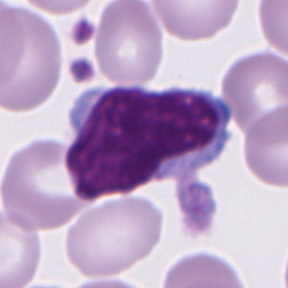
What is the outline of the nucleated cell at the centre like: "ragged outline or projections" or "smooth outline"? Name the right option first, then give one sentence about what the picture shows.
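Ragged outline or projections. The cell outline is irregular, with a ragged edge on the right side.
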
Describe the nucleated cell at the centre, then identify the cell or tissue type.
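First, the nucleus: dark purple chromatin, densely stained throughout. I see no distinct granules in the cytoplasm. A pale tail of cytoplasm hangs from the lower right of the cell. Two small purple fragments sit above and to its left. So, a typical lymphocyte.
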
